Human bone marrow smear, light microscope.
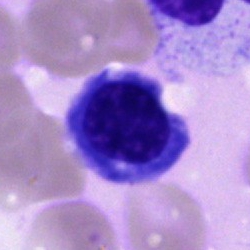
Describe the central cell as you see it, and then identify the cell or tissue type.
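Description: the outline is roughly round but irregular, with a bulge on the right side. The chromatin is dense and dark purple. The cytoplasm is deep blue and forms a thin rim, widest at the lower right. Identification: erythroblast.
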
